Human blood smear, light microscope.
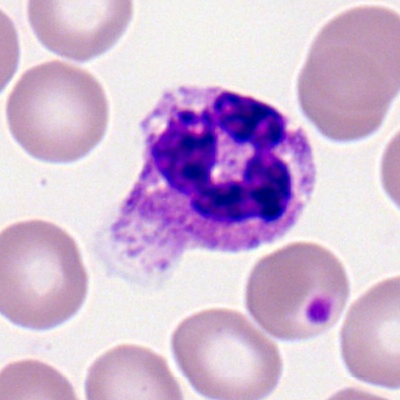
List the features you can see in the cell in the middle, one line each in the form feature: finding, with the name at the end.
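Nucleus: curved into lobed segments encircling a pale central gap
Chromatin: dark purple, coarsely clumped
Granules: fine, pinkish-purple, scattered through the cytoplasm
Outline: irregular rather than round
Identification: segmented neutrophil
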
